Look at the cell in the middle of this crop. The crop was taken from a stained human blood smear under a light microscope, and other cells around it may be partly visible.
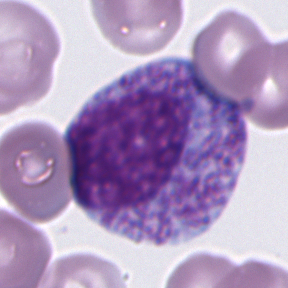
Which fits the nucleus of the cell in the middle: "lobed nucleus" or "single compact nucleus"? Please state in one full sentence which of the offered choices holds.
In this cell, the nucleus forms one compact round, oval or kidney-shaped piece.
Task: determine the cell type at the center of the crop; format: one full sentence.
The center cell of this crop is a myelocyte.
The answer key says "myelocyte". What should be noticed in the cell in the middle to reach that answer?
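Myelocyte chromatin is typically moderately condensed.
Here the chromatin stains deep purple with a mottled, clumped texture, which is in keeping with that. In addition, the nucleus lies off-centre, toward the left side of the cell, and red cells press against its upper right and left edges. This cell is a myelocyte.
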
